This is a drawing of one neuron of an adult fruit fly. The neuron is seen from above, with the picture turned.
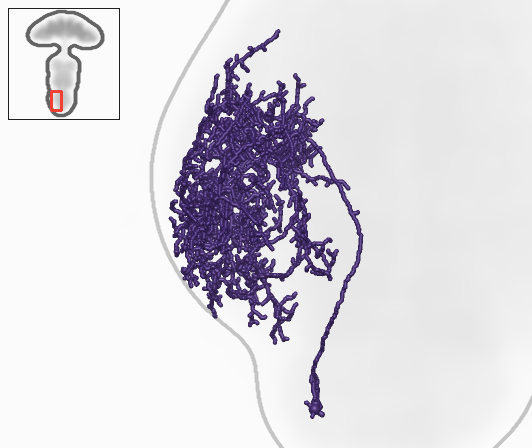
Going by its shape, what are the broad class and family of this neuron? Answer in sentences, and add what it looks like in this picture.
This is a nerve-cord intrinsic neuron. The family is hemilineage 21A. It is in the nerve cord and does not reach the brain. Its cell body lies at the bottom of the picture. The picture shows dozens of branch ends.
